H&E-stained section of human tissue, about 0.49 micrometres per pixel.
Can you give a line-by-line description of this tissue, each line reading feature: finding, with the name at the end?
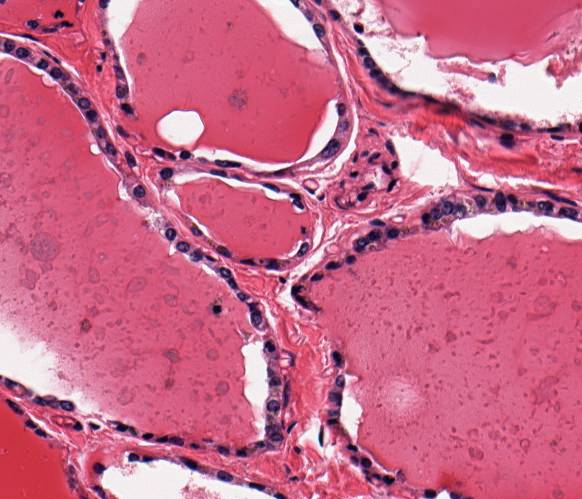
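Follicle contents: pink, largely homogeneous eosinophilic material fills the lumens.
Lining: a single layer of flattened to low cuboidal epithelial cells.
Nuclei: small, dark, evenly spaced, not overlapping.
Follicle size: one noticeably smaller follicle sits in the upper centre, between larger ones.
Name: thyroid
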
